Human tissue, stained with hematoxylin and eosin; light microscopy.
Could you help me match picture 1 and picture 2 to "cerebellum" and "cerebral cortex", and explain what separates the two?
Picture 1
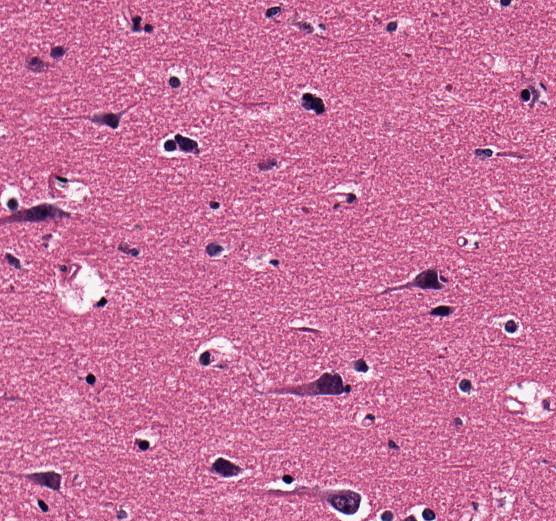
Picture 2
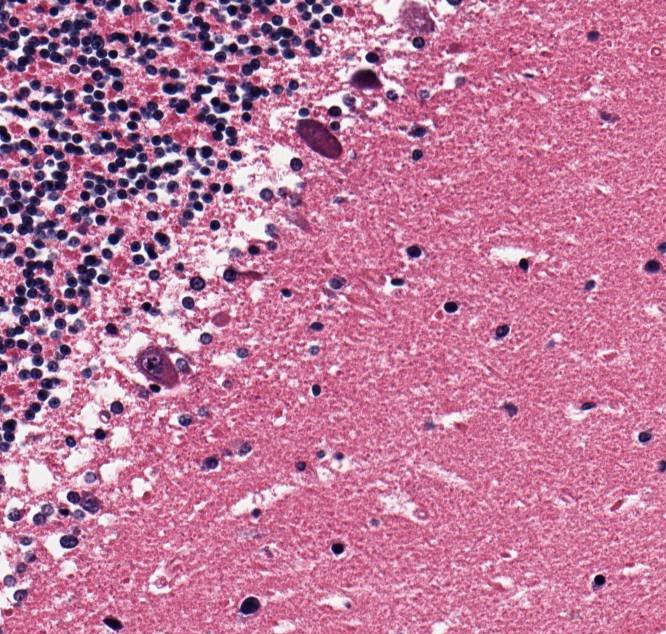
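The cerebral cortex is in picture 1, the cerebellum in picture 2. Picture 1 is fine-grained pink fibrillary neuropil, its cells lying singly and not grouped into units. Small, round, dark nuclei with little visible cytoplasm are spread evenly through it, and many of them, like its neurons, sit within clear, unstained halos. Picture 2 has a dense sheet of small, round, darkly stained nuclei with almost no visible cytoplasm in the upper left corner, and pale pink, sparsely cellular tissue elsewhere. Small dark nuclei lie singly and far apart in the right-hand pink zone. Along the border between the zones lie two large cells with ample pinkish-purple cytoplasm, one near the top centre and one at the left middle.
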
